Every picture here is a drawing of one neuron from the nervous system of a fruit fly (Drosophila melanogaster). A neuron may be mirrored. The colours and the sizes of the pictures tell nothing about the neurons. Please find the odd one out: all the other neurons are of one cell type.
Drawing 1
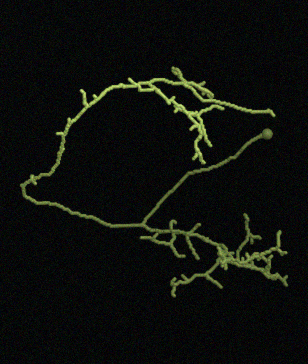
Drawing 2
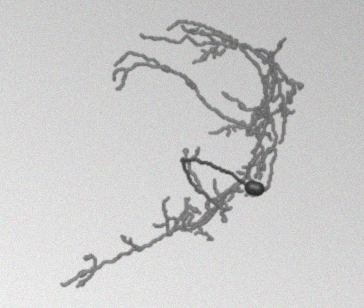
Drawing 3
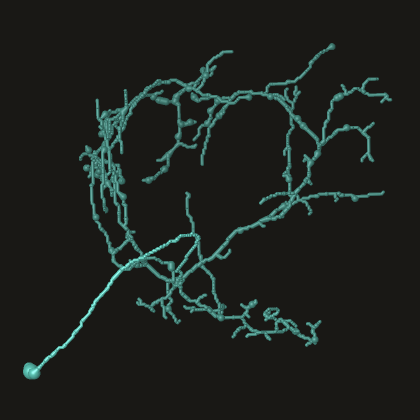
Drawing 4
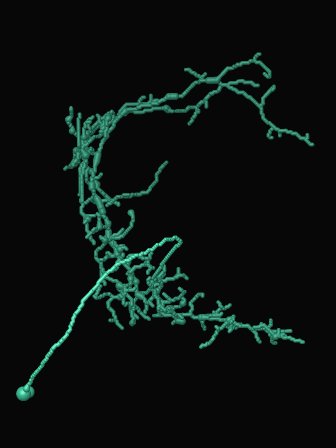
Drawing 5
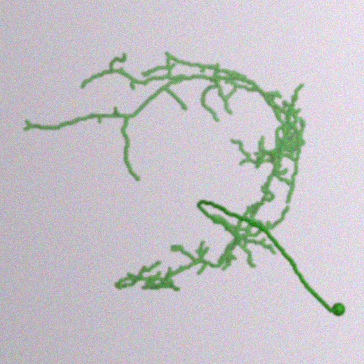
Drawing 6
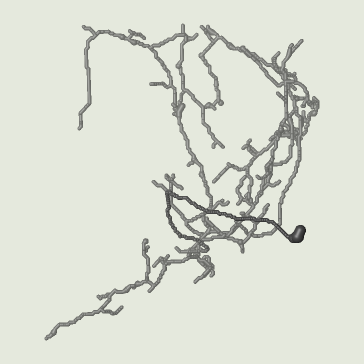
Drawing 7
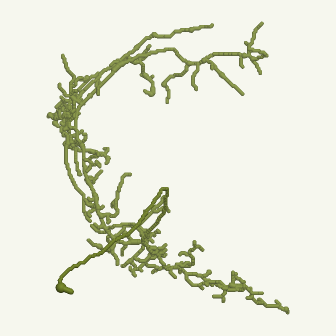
Drawing 1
